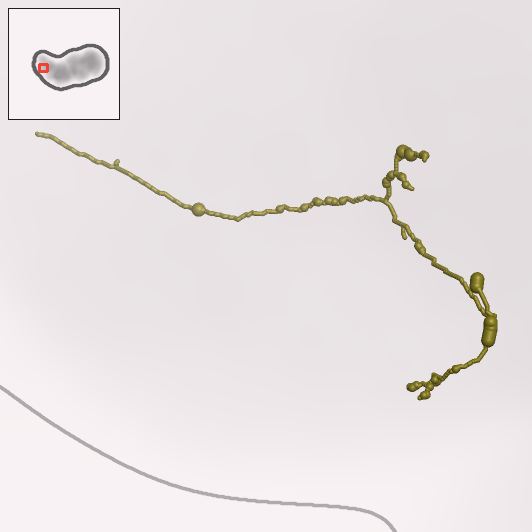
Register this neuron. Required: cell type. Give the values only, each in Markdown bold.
**SNch10**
